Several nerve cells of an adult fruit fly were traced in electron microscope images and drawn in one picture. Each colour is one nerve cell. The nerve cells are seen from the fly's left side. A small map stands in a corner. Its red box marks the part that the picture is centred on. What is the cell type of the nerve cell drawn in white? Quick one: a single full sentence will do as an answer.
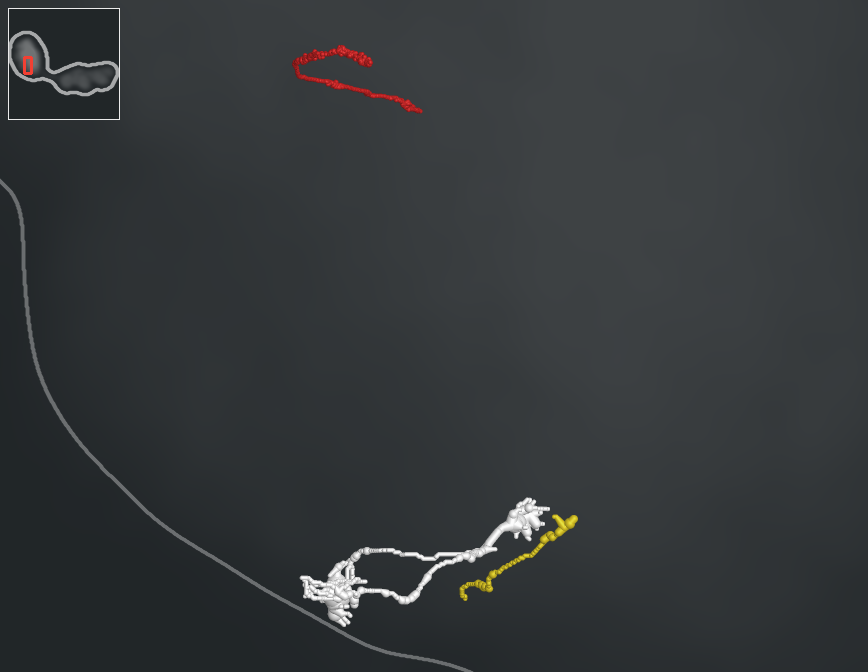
Classified by cell type, this nerve cell is T1.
